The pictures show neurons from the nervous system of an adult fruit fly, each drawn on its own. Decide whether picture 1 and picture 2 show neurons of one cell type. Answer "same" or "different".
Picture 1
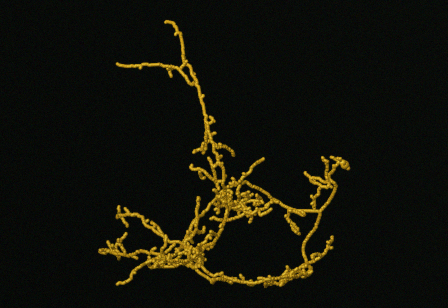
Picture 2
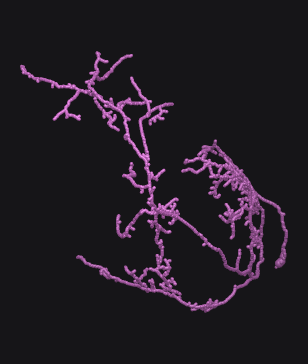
different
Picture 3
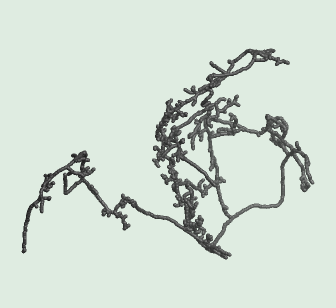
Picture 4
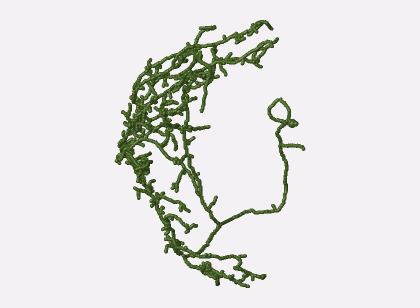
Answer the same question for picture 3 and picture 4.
same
